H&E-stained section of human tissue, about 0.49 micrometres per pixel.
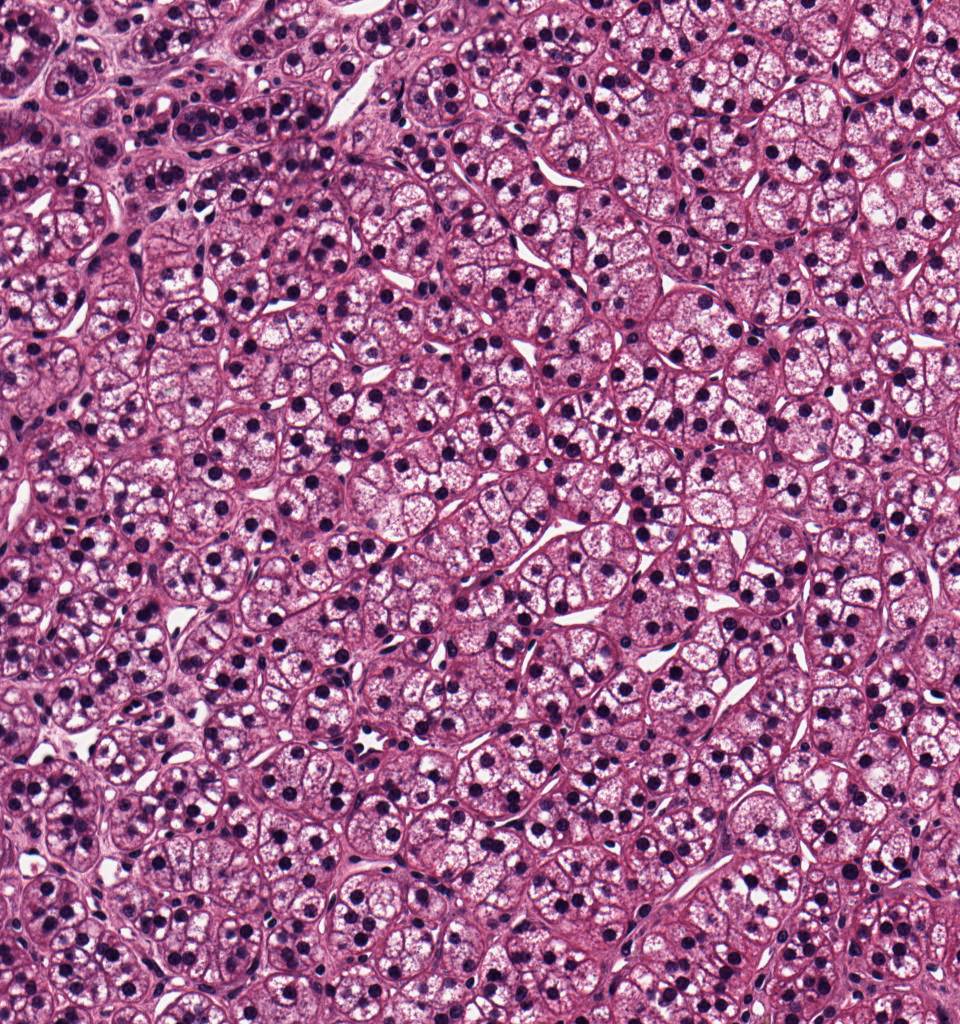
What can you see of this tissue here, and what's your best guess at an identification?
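Across the field, cells gather in small rounded nests and short cords. Most have pale, foamy cytoplasm with fine vacuoles. Thin pink lines sharply outline neighbouring cells. Only thin, delicate strands of stroma separate the nests. This is adrenal gland.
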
